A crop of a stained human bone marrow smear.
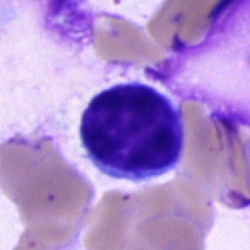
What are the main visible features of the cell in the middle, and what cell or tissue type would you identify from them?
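Round in shape, the cell has a smooth outline. Its chromatin is dense and dark purple, interrupted by a few paler streaks. Cytoplasm appears only as a thin rim, most visible along the lower edge, and contains no visible granules. This cell is a lymphocyte.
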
